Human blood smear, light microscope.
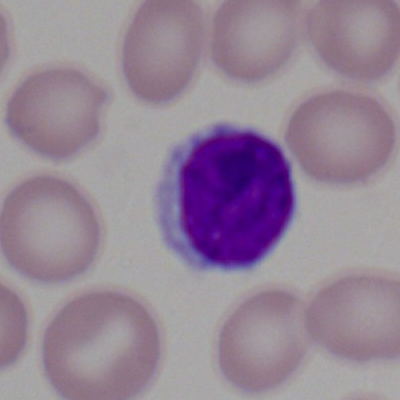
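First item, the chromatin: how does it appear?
Dense, dark purple and clumped, with no nucleolus to be seen.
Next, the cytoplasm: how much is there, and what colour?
A scant rim of pale blue, with no visible granules.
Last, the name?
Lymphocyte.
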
